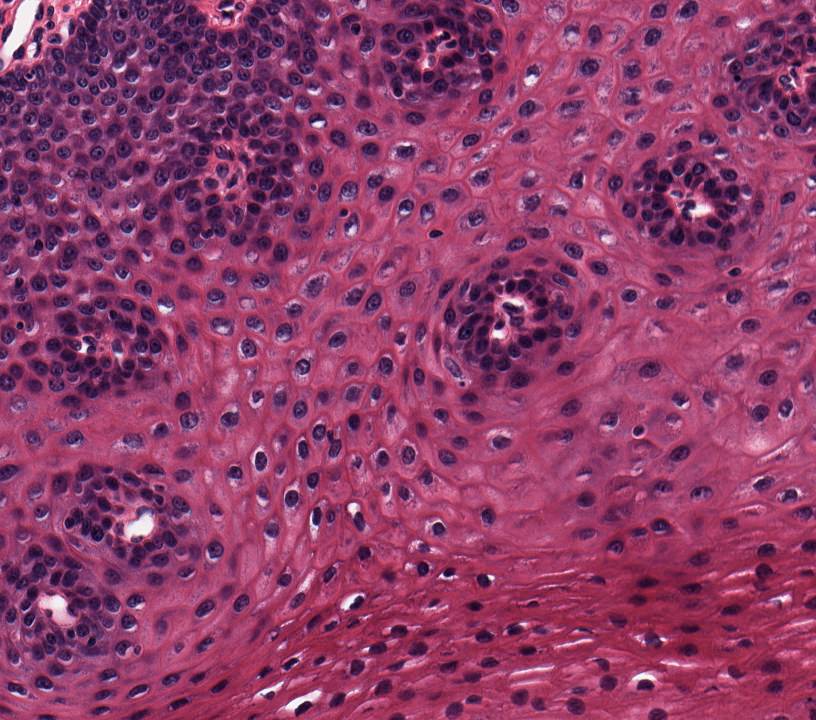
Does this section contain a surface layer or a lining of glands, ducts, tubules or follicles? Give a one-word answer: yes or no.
Yes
